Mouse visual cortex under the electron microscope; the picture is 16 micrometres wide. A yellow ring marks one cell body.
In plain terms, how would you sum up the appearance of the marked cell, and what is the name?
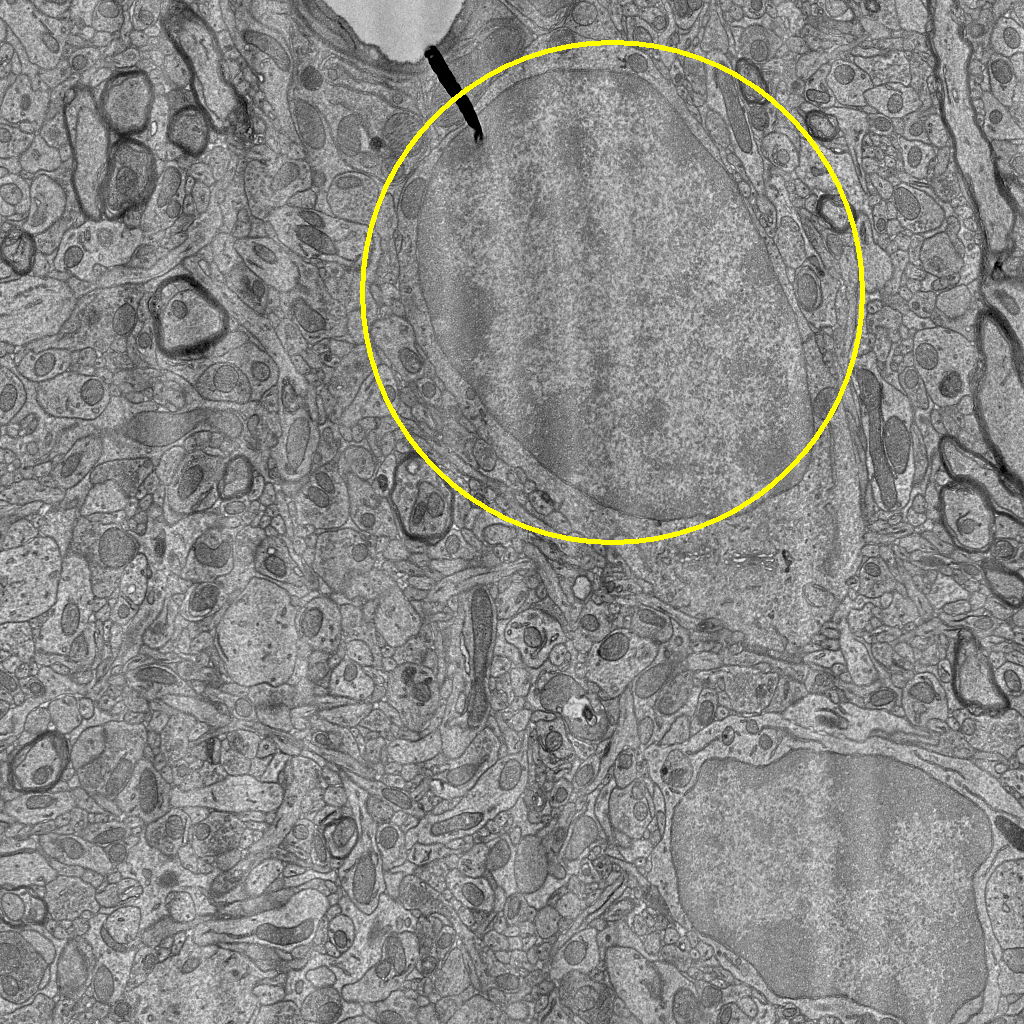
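I see a large oval nucleus, its long axis running upper left to lower right. Its envelope is smooth, no deep folds, and I find no distinct nucleolus. Another large pale nucleus sits lower right in the wide picture. This marked cell, then, is an oligodendrocyte.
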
